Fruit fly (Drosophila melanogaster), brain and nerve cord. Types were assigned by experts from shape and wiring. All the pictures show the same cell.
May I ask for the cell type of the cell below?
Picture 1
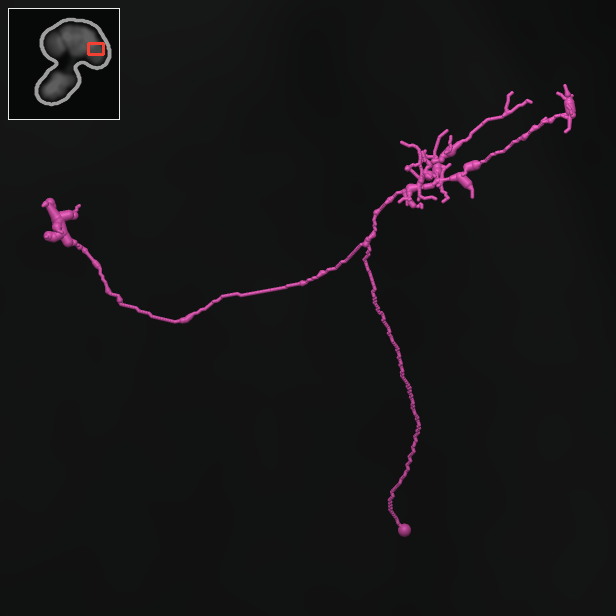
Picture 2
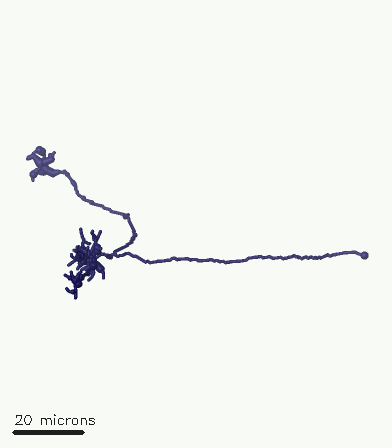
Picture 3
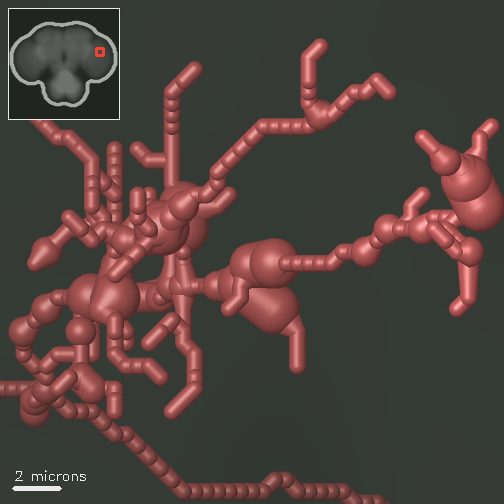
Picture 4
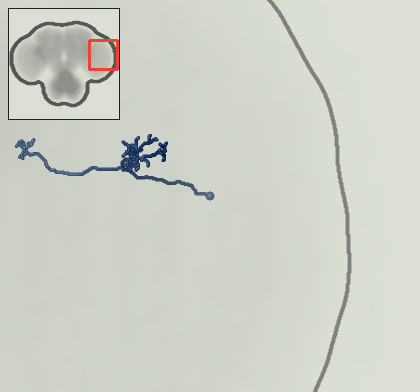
T2a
